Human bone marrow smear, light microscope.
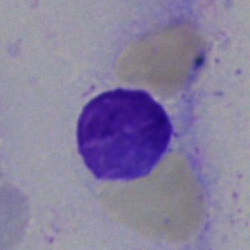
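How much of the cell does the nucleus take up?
Nearly the whole cell; cytoplasm is at most a barely visible thin rim around it.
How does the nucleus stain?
A deep, dense purple, crossed by a few thin pale streaks.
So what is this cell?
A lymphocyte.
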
